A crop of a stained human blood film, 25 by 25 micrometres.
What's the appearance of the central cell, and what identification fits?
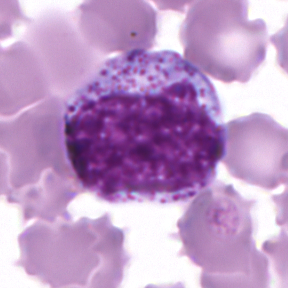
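First, the nucleus: a single mass with no lobes. Second, its position: it fills the lower part of the cell, so most of the cytoplasm lies at the top. Third, the granules: many small reddish-purple ones are scattered through the cytoplasm, and some also lie over the surface of the nucleus. The cell is a metamyelocyte.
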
